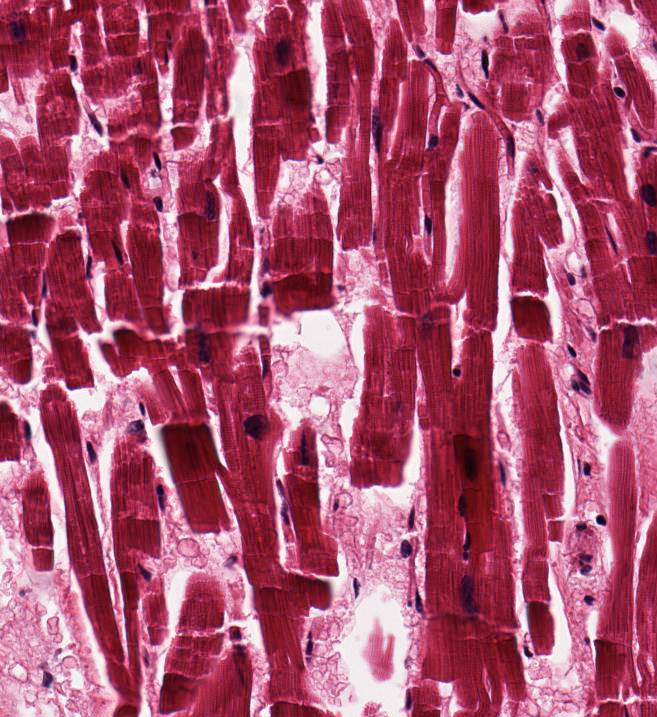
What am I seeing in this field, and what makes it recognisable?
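That's myocardium. Muscle fibres fill most of the field, running mainly from top to bottom, with fine transverse cross-striations and oval nuclei sitting centrally.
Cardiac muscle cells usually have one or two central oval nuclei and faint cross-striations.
What settles it are the dark transverse lines crossing the fibres at intervals, and the fibres that branch and join their neighbours.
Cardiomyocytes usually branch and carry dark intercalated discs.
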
